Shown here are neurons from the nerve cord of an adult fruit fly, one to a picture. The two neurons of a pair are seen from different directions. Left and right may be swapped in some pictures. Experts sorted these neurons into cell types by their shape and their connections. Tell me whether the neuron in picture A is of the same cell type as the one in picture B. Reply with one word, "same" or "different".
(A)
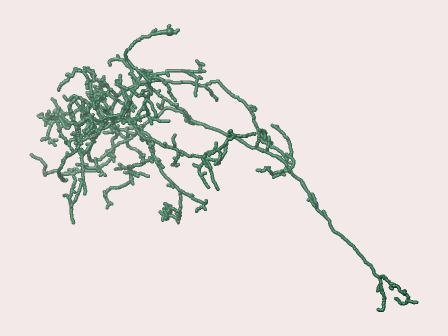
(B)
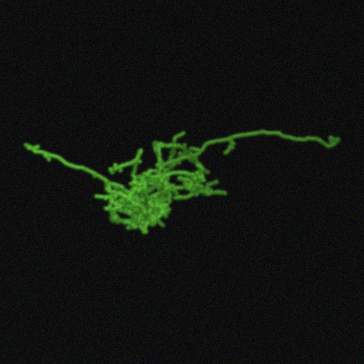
same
